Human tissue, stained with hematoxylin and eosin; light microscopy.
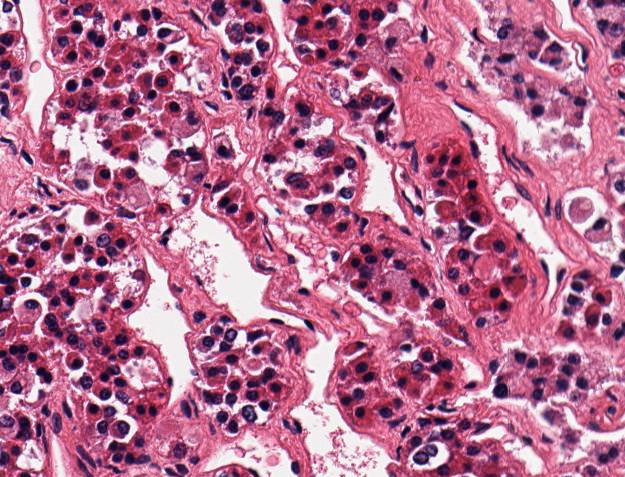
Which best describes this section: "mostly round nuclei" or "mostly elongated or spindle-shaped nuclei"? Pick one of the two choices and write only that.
Mostly round nuclei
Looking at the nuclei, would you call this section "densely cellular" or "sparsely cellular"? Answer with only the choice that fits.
Densely cellular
